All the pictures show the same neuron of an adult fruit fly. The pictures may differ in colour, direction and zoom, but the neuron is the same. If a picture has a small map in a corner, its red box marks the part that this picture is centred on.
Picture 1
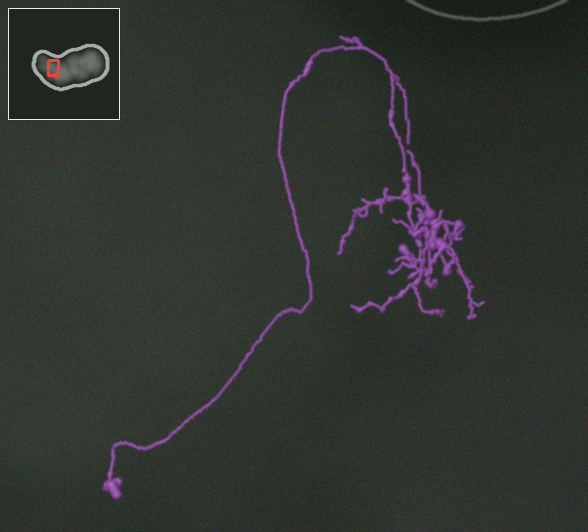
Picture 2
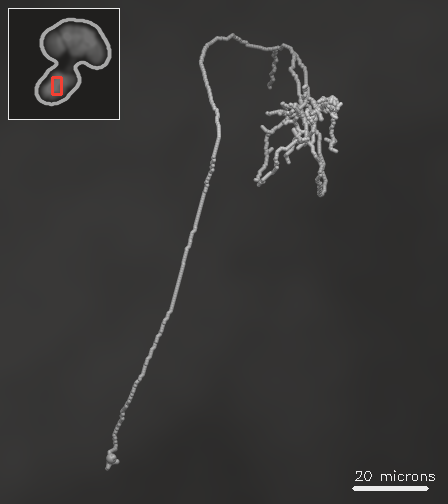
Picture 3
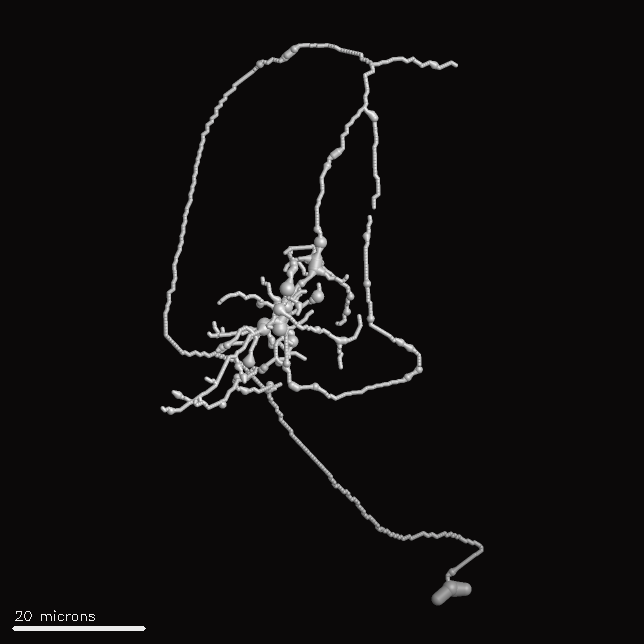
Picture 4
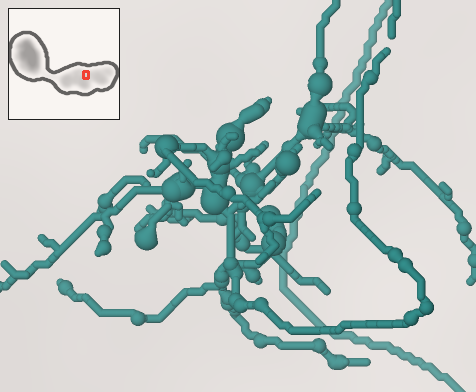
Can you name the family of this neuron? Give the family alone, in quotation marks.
"hemilineage 02A"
